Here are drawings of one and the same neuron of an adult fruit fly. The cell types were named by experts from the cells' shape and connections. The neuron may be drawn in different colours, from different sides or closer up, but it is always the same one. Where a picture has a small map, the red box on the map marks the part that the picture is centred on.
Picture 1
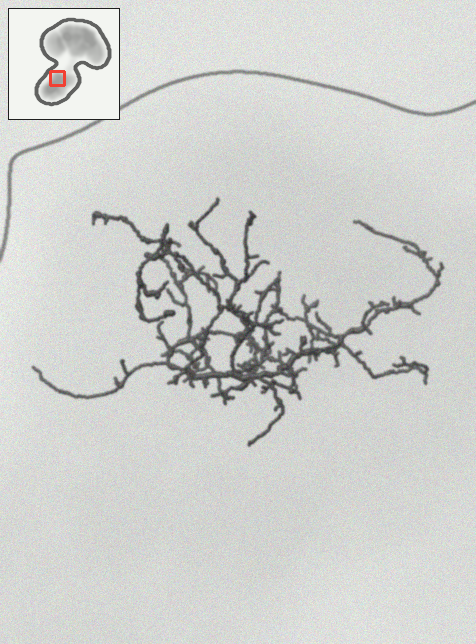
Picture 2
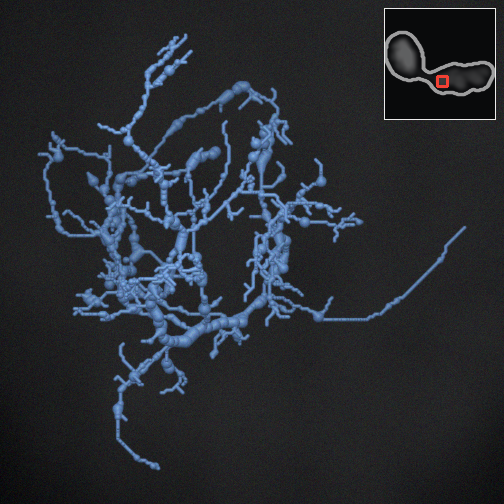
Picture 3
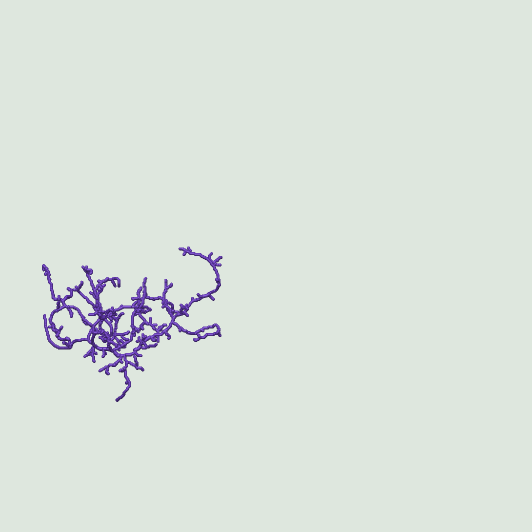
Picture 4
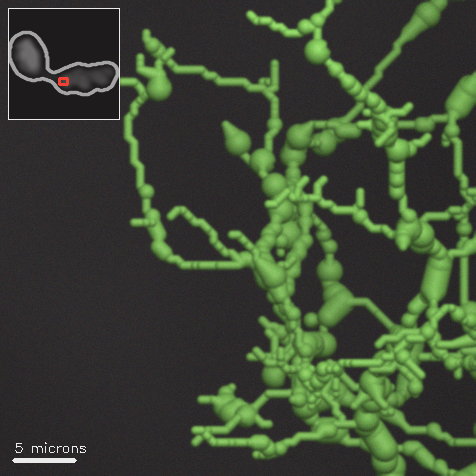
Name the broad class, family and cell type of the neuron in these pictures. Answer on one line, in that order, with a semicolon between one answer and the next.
nerve-cord intrinsic neuron; hemilineage 20A.22A; IN20A.22A036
